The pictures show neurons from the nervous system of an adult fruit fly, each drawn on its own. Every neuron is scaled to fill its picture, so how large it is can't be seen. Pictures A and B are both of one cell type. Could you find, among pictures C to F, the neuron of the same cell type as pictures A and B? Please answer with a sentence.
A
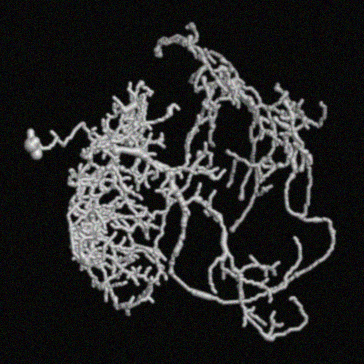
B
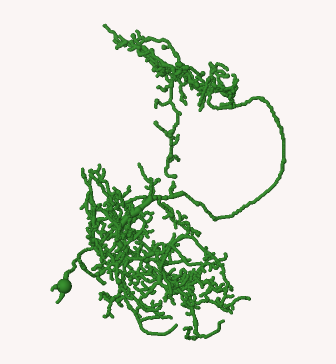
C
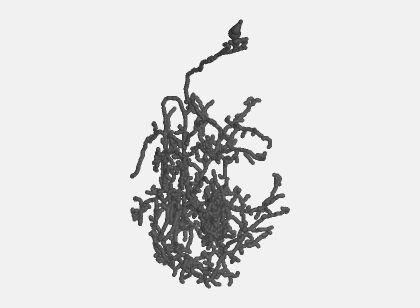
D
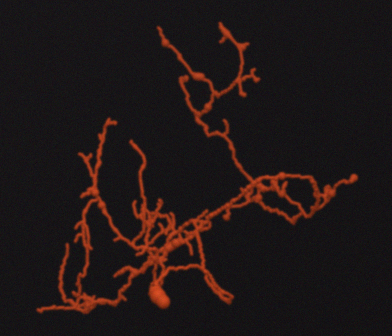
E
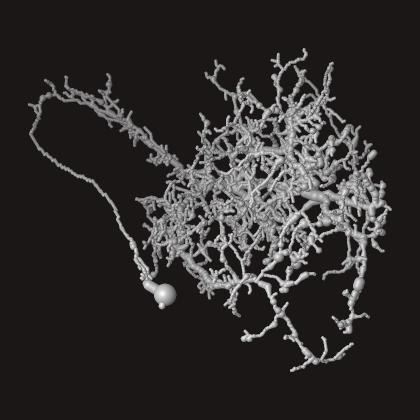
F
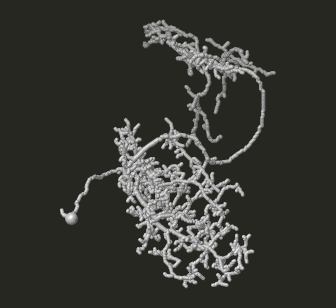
The neuron in picture F is of the same cell type.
